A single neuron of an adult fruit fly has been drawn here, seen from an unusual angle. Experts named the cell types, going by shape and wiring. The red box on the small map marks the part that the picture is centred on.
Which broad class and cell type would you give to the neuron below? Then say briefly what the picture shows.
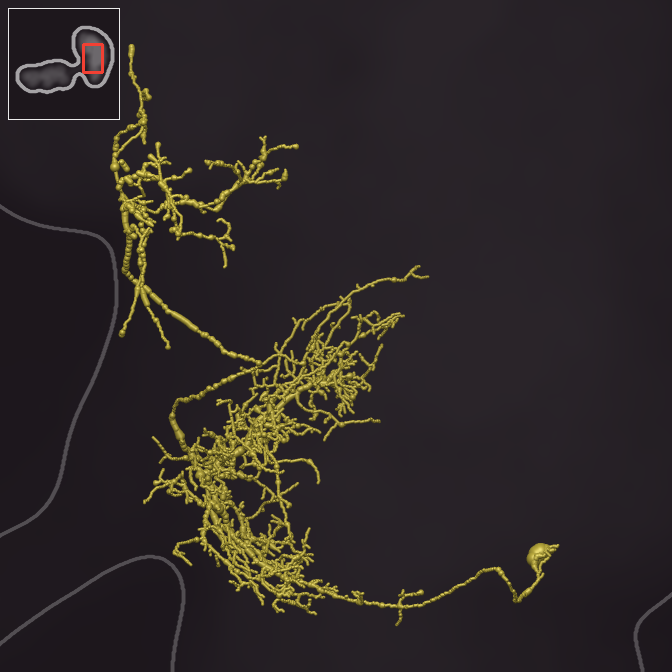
This is a central-brain intrinsic neuron. The cell type is GNG556. It lies in the brain. More than a hundred branch ends can be seen.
